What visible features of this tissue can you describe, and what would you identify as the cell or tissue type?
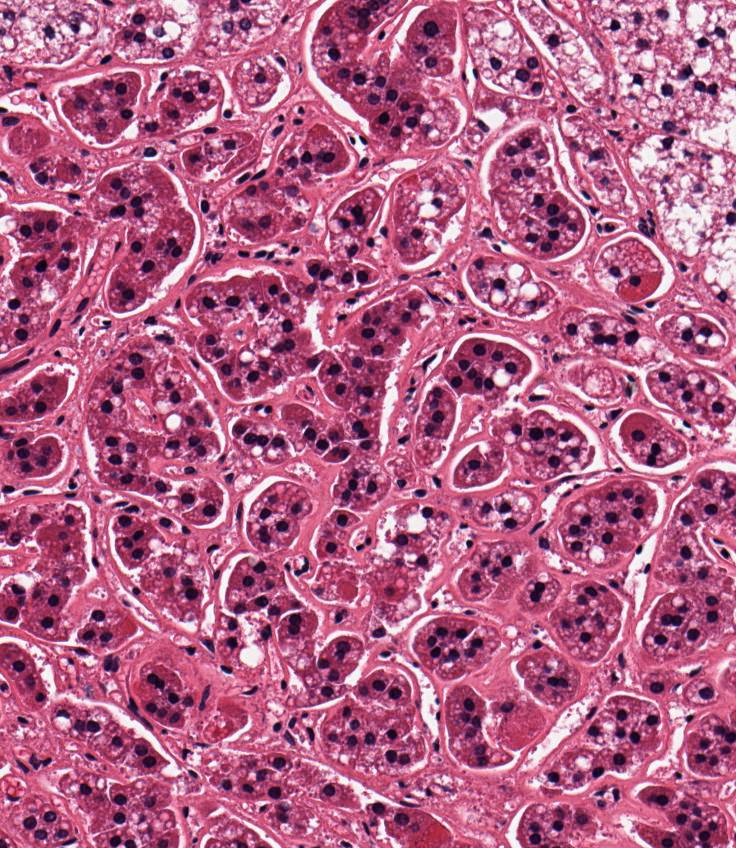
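First, the nest cells: most are large and polygonal, with abundant pink granular cytoplasm. Second, their nuclei are small, round and dark. Third, many of these cells hold small clear round vacuoles in the pink cytoplasm. Fourth, the septa between nests are pink fibrous strands with scattered spindle-shaped nuclei. The tissue is adrenal gland.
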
